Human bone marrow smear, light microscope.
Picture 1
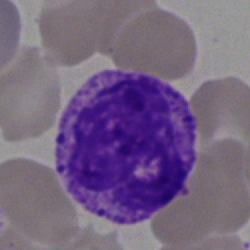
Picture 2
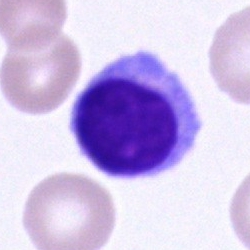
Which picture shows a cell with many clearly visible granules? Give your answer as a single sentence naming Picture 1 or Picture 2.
There are many visible granules in the cytoplasm of the cell in Picture 1.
